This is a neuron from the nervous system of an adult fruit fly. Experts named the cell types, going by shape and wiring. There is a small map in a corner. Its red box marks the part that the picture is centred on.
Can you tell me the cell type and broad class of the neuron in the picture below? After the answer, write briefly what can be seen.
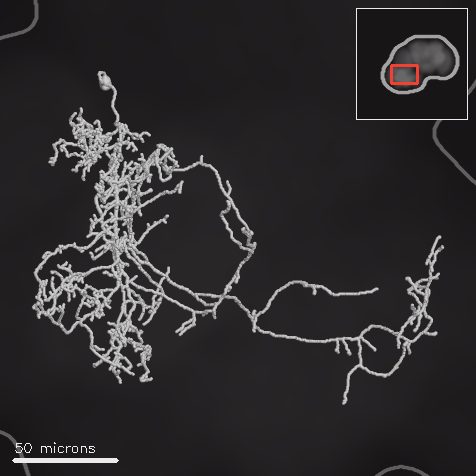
It is of cell type INXXX143. It is a nerve-cord intrinsic neuron. From left to right in the picture it spans about 200 microns. The picture shows dozens of branch ends.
